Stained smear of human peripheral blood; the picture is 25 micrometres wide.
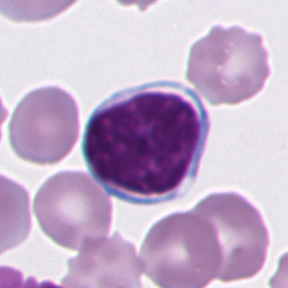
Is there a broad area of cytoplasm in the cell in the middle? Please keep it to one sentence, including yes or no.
No, a narrow rim is all the cytoplasm this cell has.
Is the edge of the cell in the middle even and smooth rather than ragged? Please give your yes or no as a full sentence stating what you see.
Yes, along its outline the cell is smooth, with no projections.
